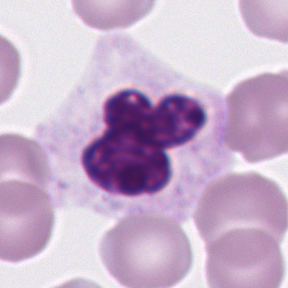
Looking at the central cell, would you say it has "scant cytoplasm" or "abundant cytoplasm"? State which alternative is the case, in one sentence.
It is abundant cytoplasm that surrounds the nucleus of this cell.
